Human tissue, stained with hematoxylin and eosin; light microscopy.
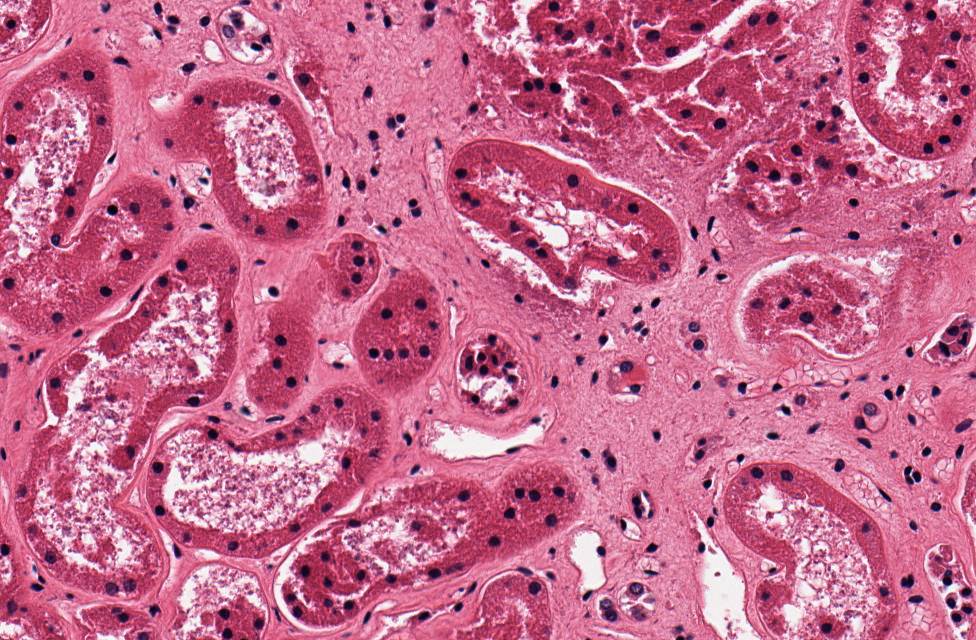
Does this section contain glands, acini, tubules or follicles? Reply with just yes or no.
Yes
